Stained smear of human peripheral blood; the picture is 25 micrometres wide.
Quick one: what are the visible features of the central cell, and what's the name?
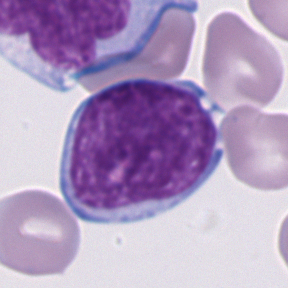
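Outline smooth, roughly oval. Nucleus round to oval, no notch or lobes. Cytoplasm pale blue, no granules seen. Myeloblast.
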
